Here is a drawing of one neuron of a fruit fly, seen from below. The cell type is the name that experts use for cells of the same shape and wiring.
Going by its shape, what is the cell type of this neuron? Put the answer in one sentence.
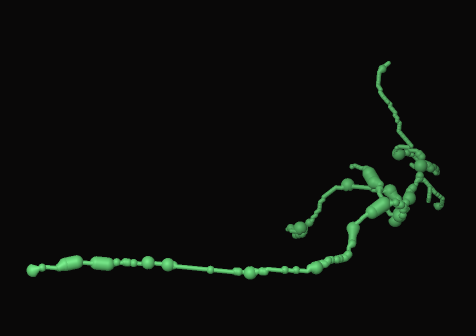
The cell type is LgLG3.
